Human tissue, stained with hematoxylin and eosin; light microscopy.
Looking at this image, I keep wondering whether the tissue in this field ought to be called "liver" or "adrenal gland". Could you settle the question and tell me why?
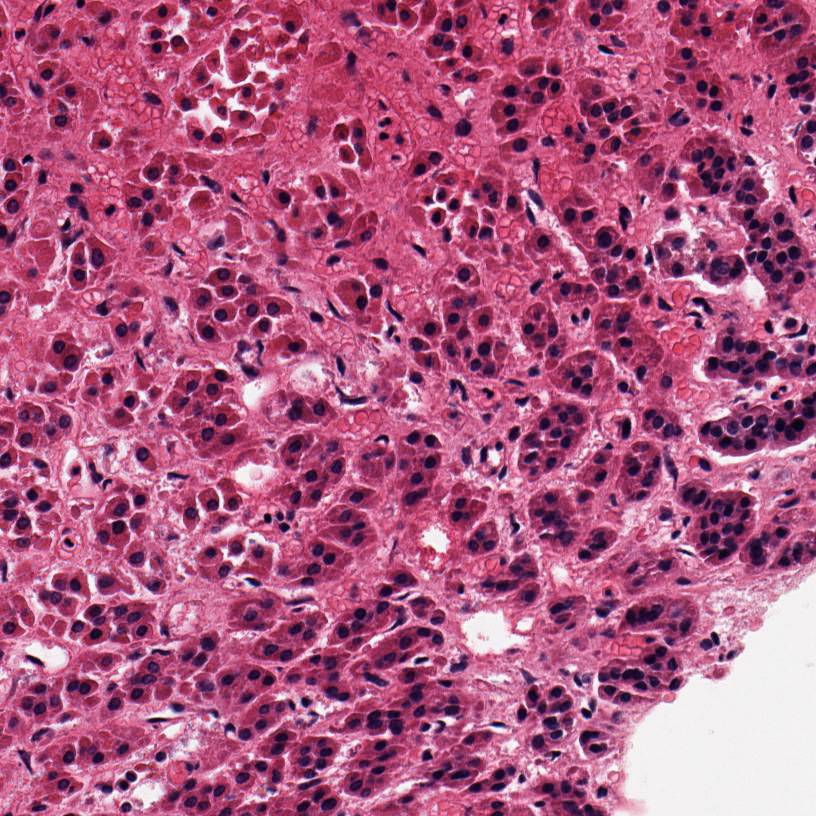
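This is adrenal gland. First: small nests and cords parted by thin pale pink strands, holding mostly polygonal cells with abundant pink cytoplasm and round dark nuclei. Last, deciding: finely vacuolated, net-like pale cytoplasm in some upper-left cells.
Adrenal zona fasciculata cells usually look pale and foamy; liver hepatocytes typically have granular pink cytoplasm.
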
